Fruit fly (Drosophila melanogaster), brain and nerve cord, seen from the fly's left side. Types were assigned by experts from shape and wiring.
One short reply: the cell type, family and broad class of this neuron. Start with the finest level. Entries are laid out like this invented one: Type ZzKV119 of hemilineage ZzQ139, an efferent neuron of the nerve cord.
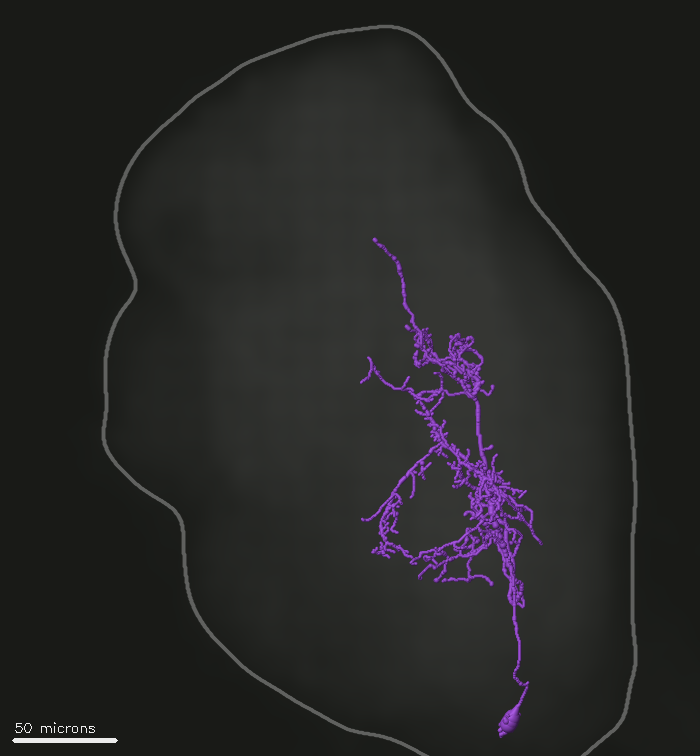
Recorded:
Type CB0530 of hemilineage LB3, a central-brain intrinsic neuron.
